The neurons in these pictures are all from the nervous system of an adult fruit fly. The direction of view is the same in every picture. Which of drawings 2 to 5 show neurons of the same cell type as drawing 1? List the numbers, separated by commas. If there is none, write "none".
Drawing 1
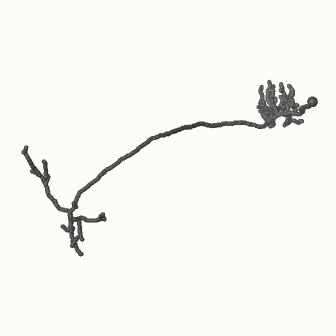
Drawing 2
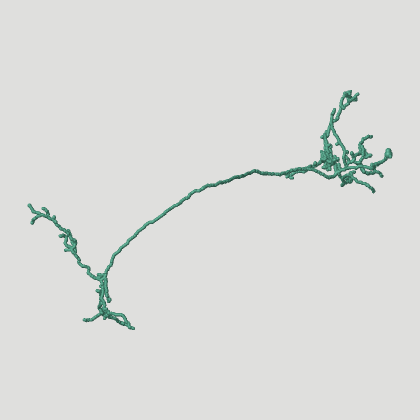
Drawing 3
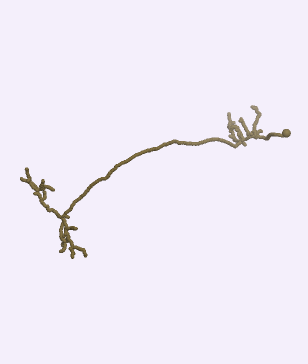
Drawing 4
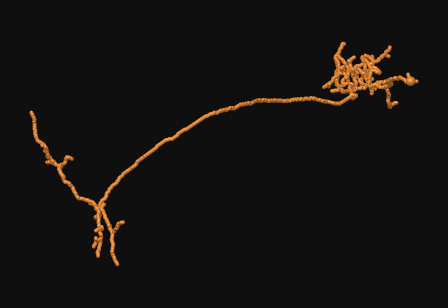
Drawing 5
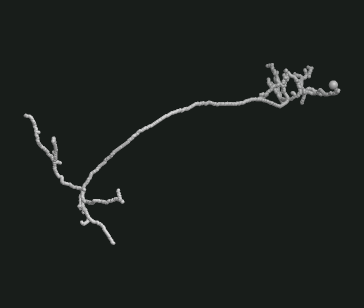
2, 3, 4, 5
